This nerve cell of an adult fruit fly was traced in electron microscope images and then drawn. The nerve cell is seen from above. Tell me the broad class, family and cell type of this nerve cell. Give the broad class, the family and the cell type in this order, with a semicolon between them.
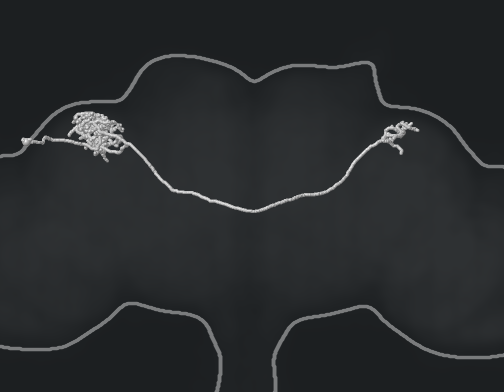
central-brain intrinsic neuron; hemilineage VLPl2_medial; AVLP194_c3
